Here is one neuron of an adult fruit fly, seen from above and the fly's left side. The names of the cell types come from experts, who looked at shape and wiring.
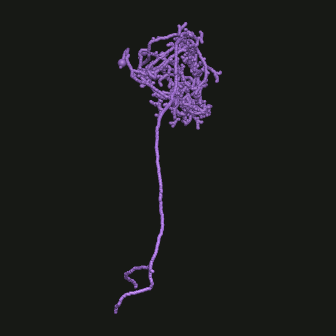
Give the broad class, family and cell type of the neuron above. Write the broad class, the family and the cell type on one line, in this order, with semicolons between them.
central-brain intrinsic neuron; hemilineage VLPa1_medial; AVLP412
